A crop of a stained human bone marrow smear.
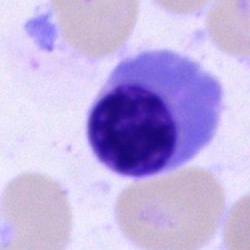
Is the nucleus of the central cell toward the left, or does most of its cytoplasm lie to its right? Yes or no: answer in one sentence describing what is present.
Yes, the nucleus of this cell lies toward the left.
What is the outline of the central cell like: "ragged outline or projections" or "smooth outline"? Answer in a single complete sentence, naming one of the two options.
This cell's outline is not rough but smooth.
